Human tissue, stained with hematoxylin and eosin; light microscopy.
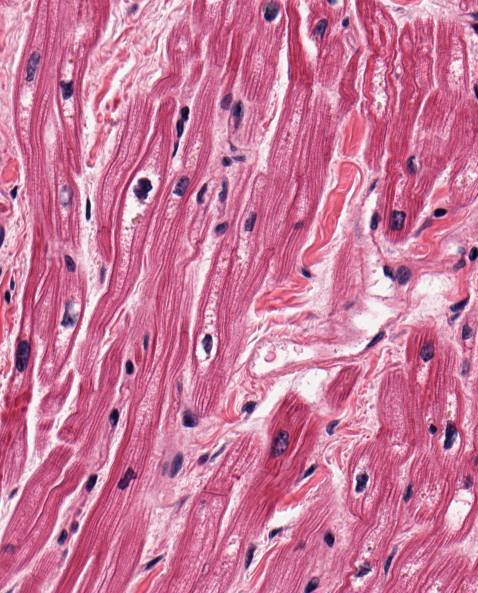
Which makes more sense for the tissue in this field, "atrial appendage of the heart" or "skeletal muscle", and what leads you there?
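This is atrial appendage of the heart, not skeletal muscle. Its nuclei lie centrally within the fibres.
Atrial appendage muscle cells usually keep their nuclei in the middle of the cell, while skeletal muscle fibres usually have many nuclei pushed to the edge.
Fine cross-striations run along the fibres, and some nuclei, like a large dark one left of centre, sit in a pale clear zone.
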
